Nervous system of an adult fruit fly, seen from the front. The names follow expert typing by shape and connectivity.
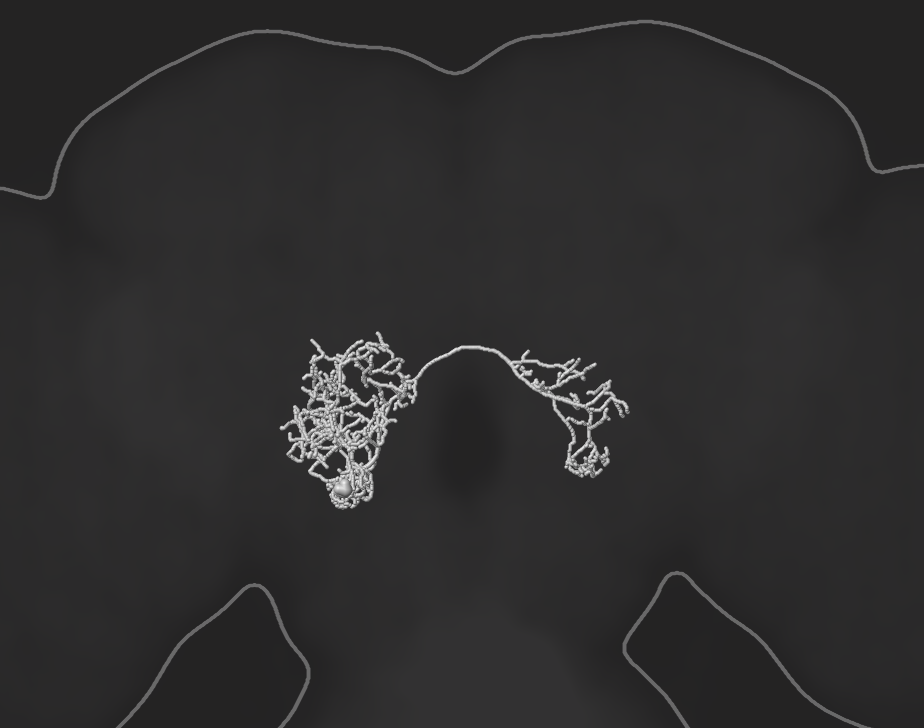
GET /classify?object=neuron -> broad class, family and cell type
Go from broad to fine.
central-brain intrinsic neuron; hemilineage ALv2; vLN24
